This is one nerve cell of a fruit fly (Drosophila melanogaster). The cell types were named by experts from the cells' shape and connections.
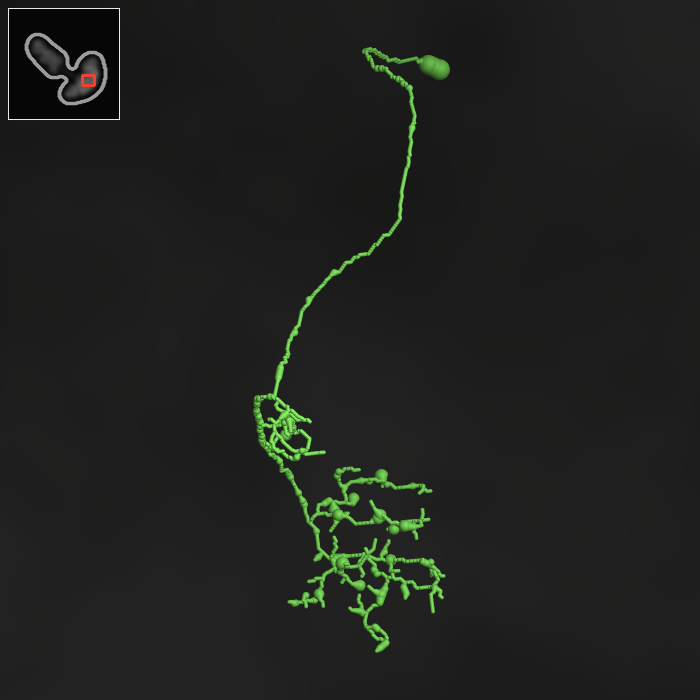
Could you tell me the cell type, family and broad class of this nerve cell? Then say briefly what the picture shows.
Its cell type is vDeltaI_b. The name of its family is class CX. This is a central-brain intrinsic neuron. It is in the brain and does not reach the nerve cord. Dozens of branch ends can be seen.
